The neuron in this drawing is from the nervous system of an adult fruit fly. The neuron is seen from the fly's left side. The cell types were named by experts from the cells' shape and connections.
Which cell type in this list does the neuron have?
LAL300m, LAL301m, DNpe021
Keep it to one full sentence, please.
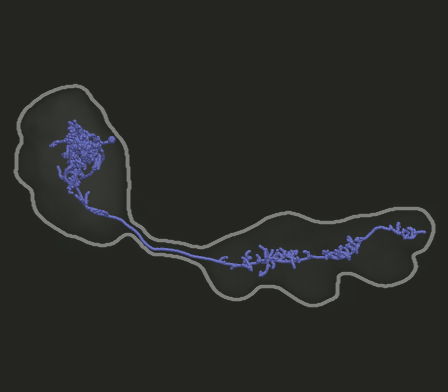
This neuron is given the cell type DNpe021.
